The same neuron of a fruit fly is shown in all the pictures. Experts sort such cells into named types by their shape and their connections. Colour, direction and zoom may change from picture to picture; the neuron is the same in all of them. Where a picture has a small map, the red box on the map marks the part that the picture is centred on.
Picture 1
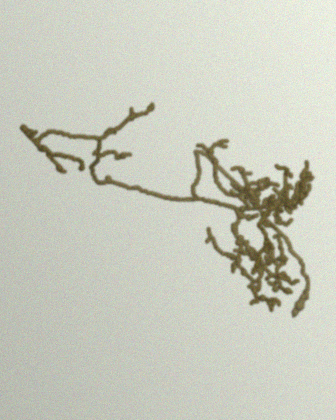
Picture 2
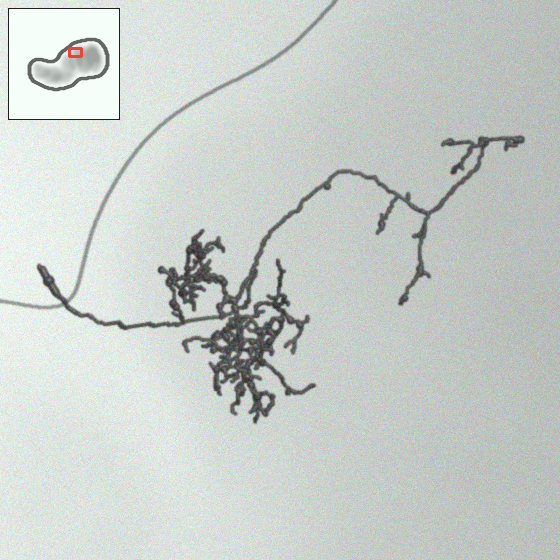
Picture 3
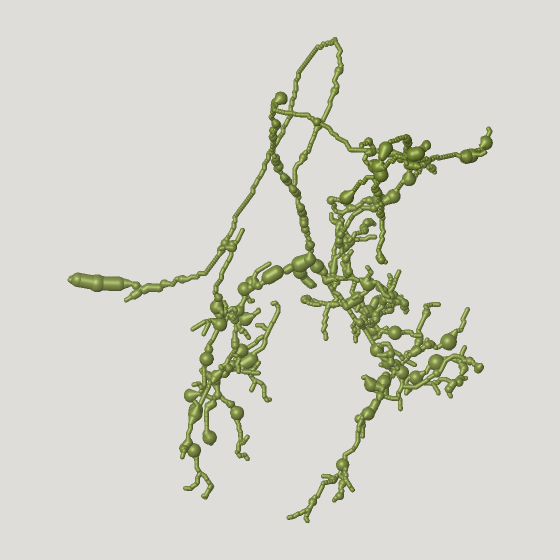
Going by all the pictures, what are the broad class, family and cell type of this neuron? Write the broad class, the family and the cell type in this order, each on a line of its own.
central-brain intrinsic neuron
hemilineage SLPp&v1_posterior
LHPV4g1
